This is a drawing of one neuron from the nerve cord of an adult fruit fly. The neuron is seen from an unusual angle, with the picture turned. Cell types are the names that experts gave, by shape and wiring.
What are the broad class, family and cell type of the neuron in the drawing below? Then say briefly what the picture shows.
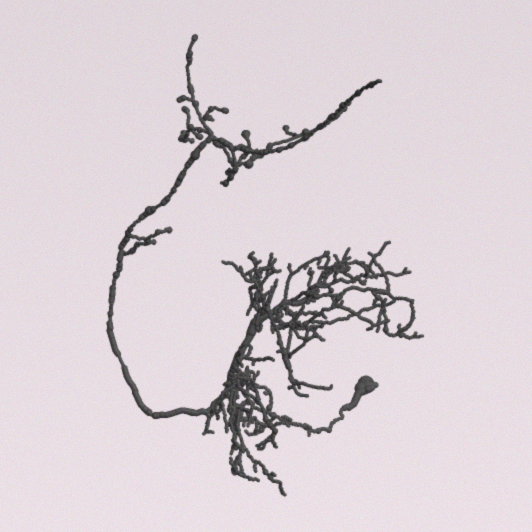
This is an ascending neuron. Its family is hemilineage 06A. The cell type is AN06A015. The picture shows dozens of branch ends. As drawn here it is taller than it is wide.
